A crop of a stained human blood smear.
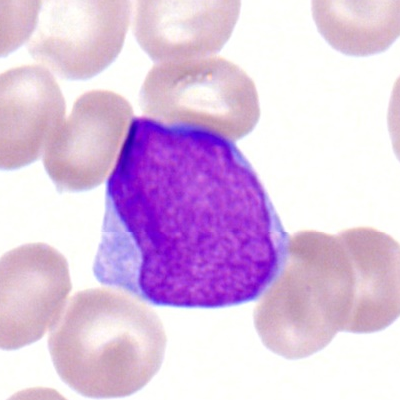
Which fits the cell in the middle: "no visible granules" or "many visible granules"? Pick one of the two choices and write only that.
No visible granules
